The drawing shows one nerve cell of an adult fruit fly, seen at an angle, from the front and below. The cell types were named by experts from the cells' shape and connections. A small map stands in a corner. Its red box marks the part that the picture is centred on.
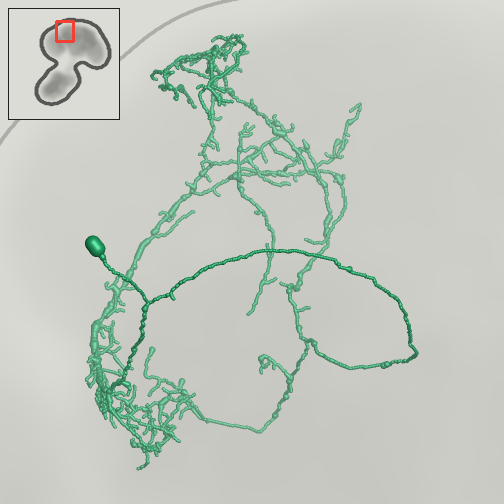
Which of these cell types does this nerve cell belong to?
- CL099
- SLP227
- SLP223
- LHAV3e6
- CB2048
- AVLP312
SLP223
